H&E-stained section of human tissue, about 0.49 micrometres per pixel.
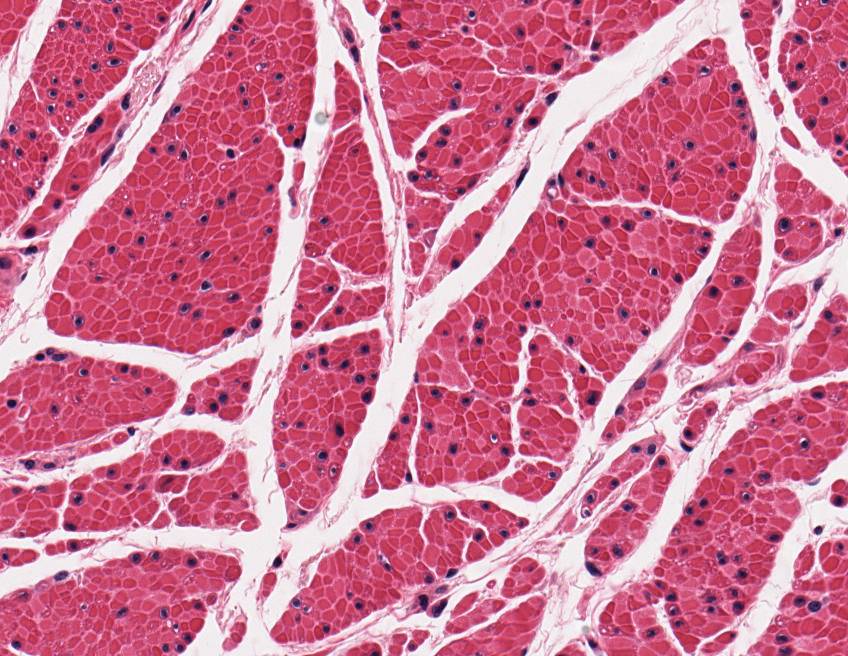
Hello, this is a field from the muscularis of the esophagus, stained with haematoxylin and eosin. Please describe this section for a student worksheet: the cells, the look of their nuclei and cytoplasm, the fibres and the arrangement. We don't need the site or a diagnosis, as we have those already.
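Within each fascicle the fibre profiles are polygonal and packed tightly against one another, and they're fairly uniform in size from one fascicle to the next. Their cytoplasm takes eosin strongly, a deep pink-red. As for the nuclei, they're small, dark-staining and oval to round.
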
